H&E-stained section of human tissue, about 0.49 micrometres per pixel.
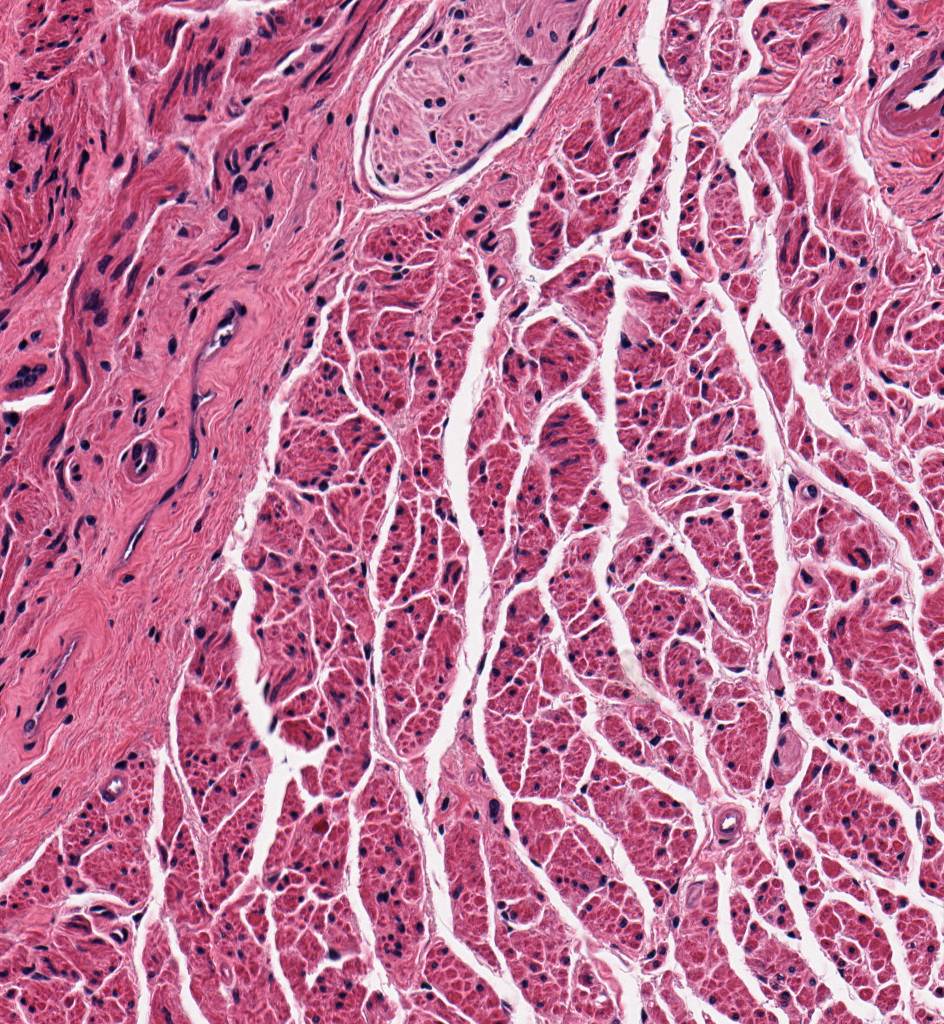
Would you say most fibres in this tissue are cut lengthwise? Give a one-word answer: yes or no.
No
